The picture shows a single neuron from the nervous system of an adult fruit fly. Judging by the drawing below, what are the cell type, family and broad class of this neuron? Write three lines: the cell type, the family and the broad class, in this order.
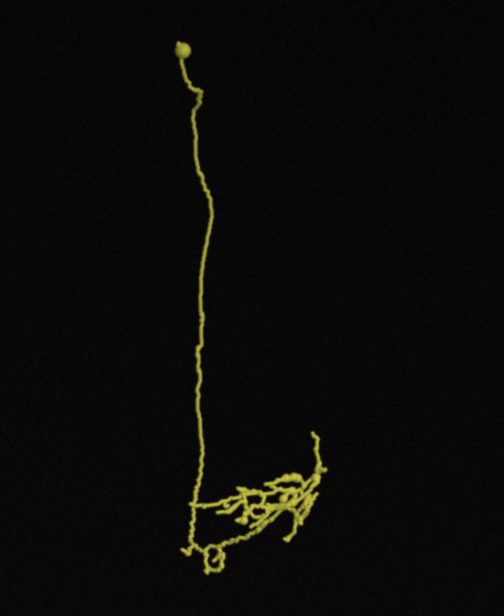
vDeltaM
class CX
central-brain intrinsic neuron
